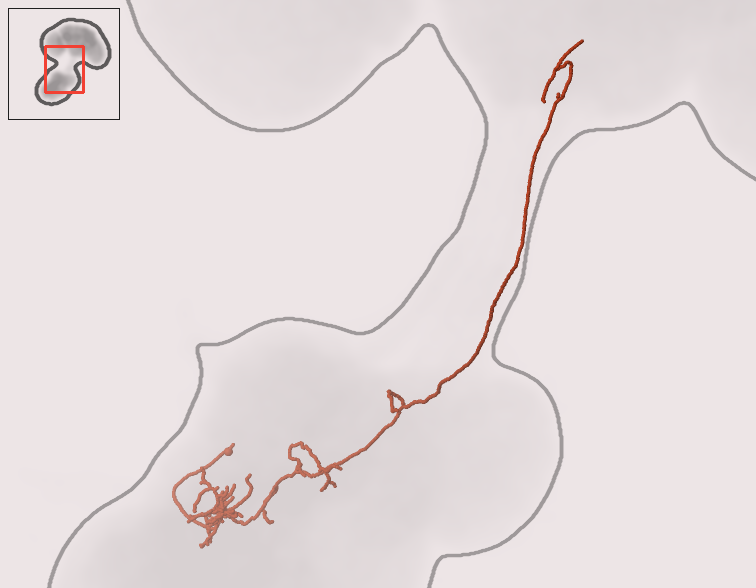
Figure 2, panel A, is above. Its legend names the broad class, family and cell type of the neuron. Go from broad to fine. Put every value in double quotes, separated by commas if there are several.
"ascending neuron", "hemilineage 19B", "AN19B099"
